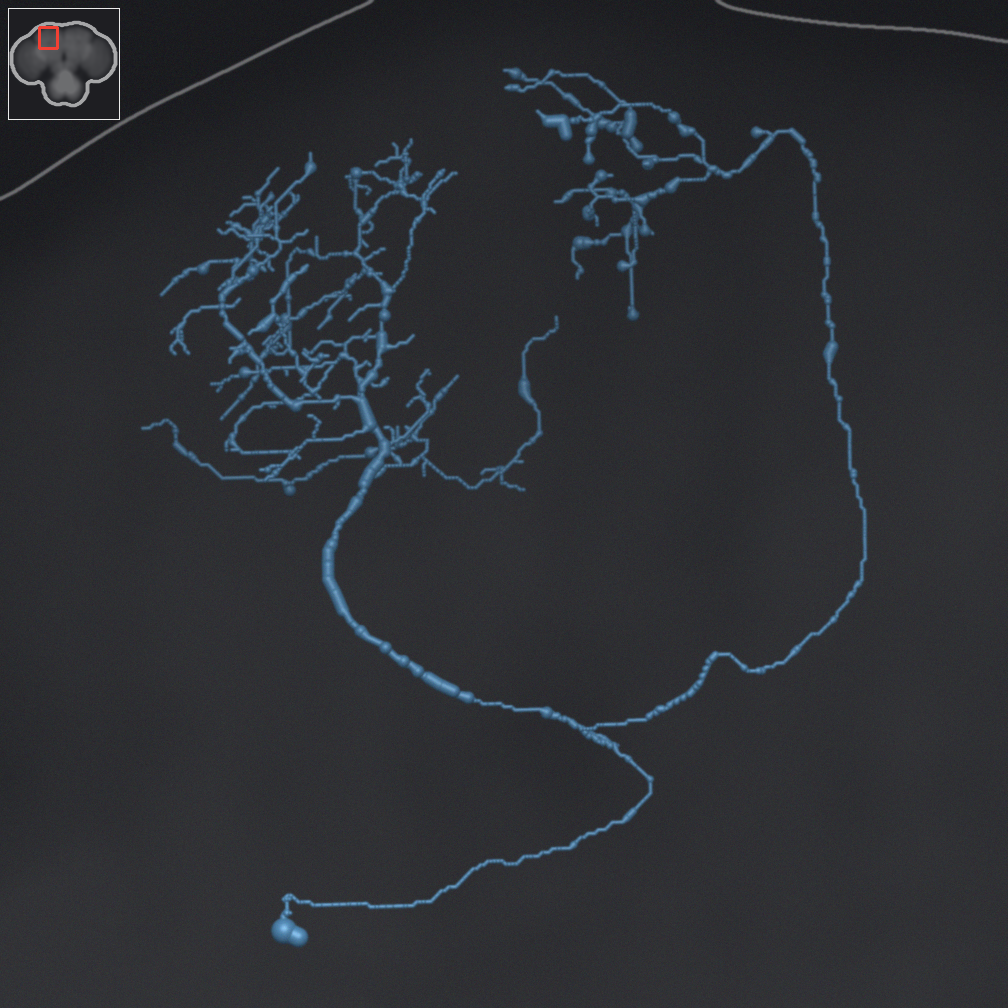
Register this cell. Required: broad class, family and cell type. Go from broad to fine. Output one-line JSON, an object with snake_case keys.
{"broad_class": "central-brain intrinsic neuron", "family": "hemilineage CREl1", "cell_type": "SLP240_a"}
